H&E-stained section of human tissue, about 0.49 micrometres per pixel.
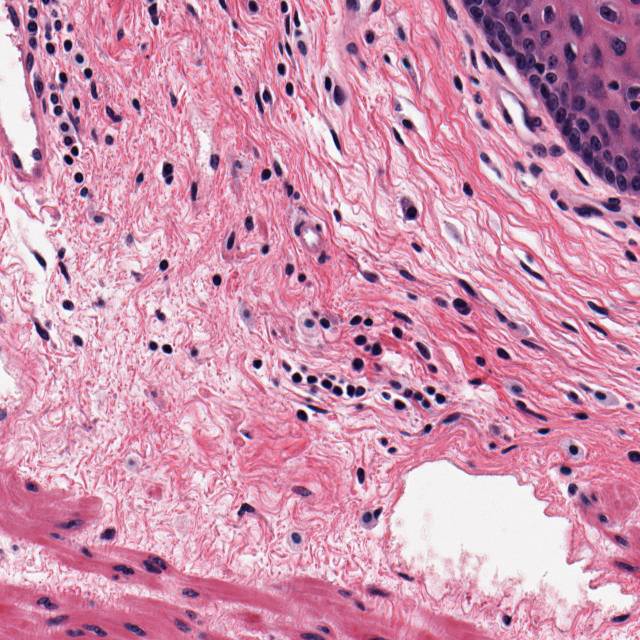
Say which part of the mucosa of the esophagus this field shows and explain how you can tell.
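The stroma in this field is loose connective tissue. Most of the field consists of loose, wavy, pink collagen fibres.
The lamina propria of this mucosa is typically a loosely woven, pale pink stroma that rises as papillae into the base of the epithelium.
Stratified squamous epithelium occupies the top right corner, its cells nearest the stroma having crowded, dark-staining nuclei, while many stromal cells have elongated, spindle-shaped nuclei.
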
